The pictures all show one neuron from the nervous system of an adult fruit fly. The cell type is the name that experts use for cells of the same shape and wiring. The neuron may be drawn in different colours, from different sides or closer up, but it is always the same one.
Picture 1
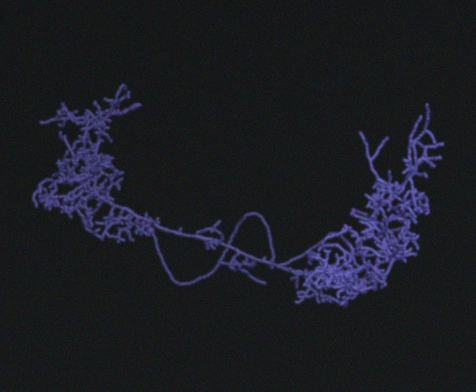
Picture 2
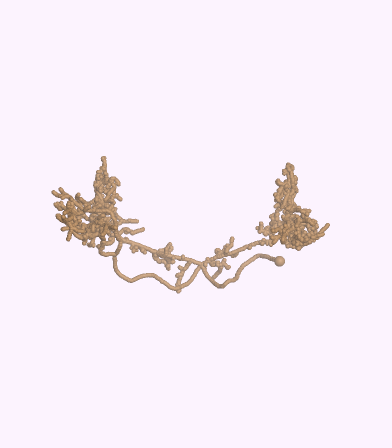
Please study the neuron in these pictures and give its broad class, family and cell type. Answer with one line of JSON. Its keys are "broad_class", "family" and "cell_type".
{"broad_class": "central-brain intrinsic neuron", "family": "hemilineage LB7", "cell_type": "SAD106"}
